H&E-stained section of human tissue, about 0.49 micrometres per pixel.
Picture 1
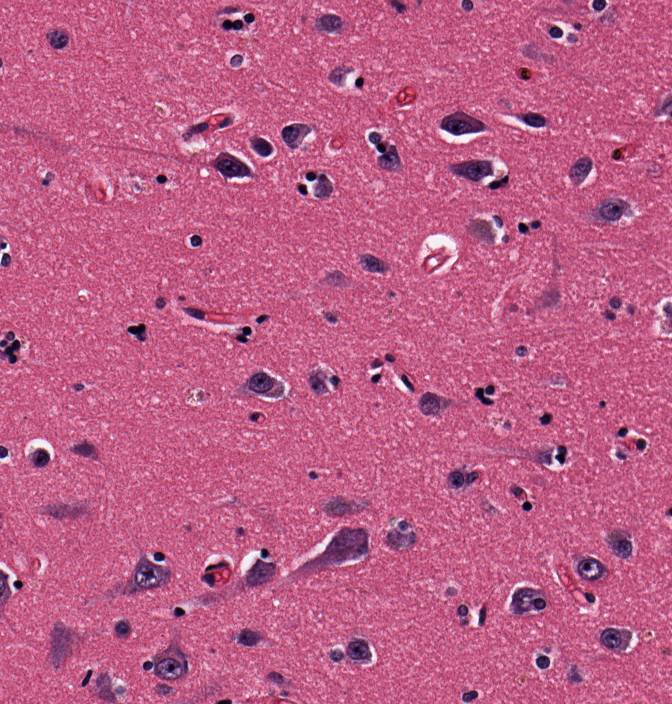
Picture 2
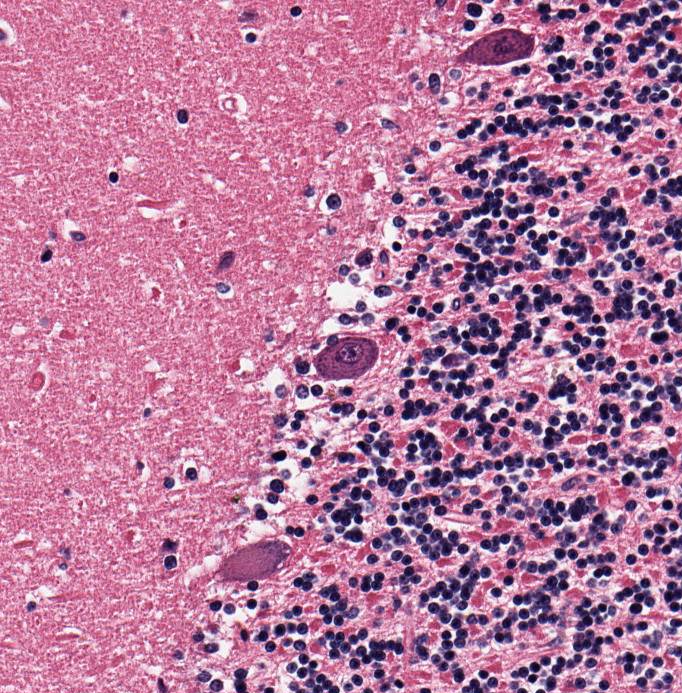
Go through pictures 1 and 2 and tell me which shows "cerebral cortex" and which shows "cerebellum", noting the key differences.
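Answer: picture 1 is cerebral cortex; picture 2 is cerebellum. Cerebral cortex: finely granular pink fibrillary matrix throughout, with scattered large angular purple-pink neurons whose round pale nuclei hold one dark nucleolus, among many small round dark nuclei with scant cytoplasm. Cerebellum: a pale, finely fibrillary pink left half with few cells and scattered small nuclei in neuropil, beside a right half of tightly packed small round granule cell nuclei, dark blue-purple, scant cytoplasm. A Purkinje cell at mid-height shows a round nucleus, prominent dark nucleolus and abundant purplish cytoplasm.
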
